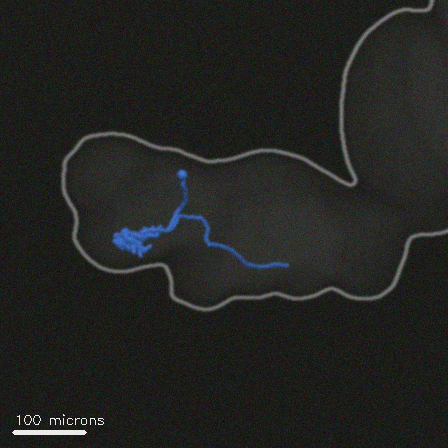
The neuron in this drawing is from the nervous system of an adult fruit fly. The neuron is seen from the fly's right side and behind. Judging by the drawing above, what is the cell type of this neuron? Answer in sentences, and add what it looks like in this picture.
The cell type is IN23B081. Its broad class is nerve-cord intrinsic neuron. Its cell body lies in the middle of the picture. By the scale bar it is about 250 microns wide in this view.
